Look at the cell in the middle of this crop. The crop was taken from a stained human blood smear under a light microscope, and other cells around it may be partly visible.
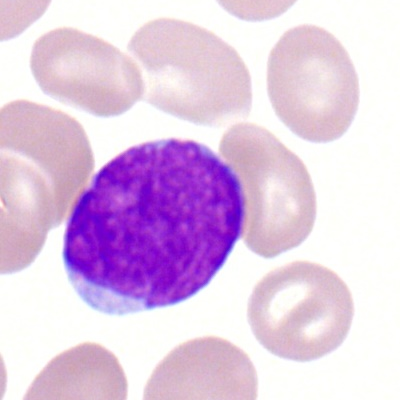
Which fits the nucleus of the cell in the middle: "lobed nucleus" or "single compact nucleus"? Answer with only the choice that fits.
Single compact nucleus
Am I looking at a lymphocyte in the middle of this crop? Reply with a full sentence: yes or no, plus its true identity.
No, it is a myeloblast that sits in the middle, not a lymphocyte.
